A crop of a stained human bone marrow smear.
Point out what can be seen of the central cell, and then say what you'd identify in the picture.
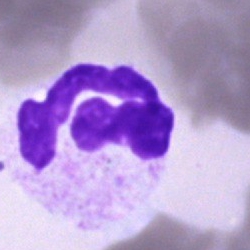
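Nucleus: several lobes joined in a curved chain, arching across the upper part of the cell. Chromatin: dense, deep purple throughout the lobes. Cytoplasm: fine pinkish-violet granules scattered through it. Outline: roughly round. Cell: segmented neutrophil.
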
